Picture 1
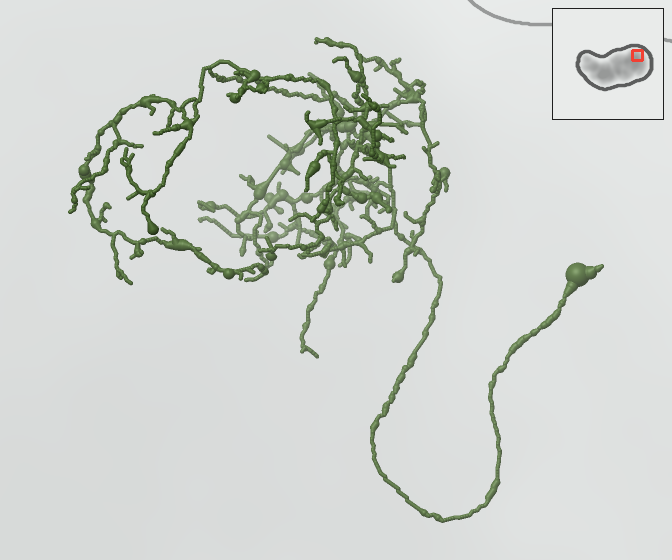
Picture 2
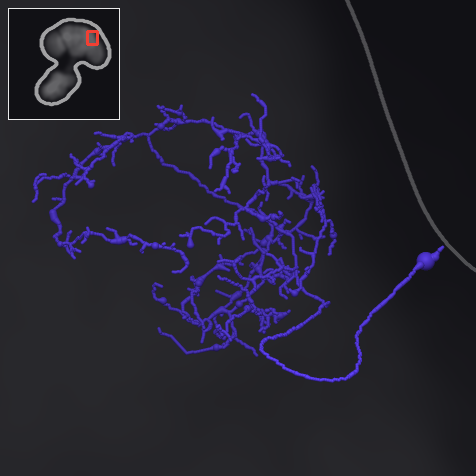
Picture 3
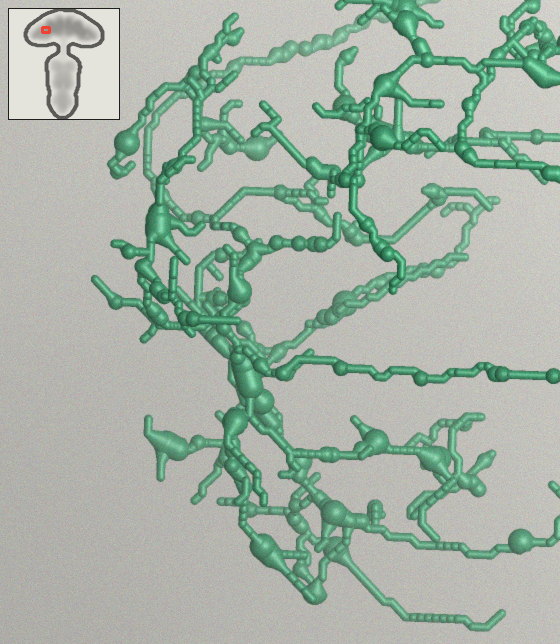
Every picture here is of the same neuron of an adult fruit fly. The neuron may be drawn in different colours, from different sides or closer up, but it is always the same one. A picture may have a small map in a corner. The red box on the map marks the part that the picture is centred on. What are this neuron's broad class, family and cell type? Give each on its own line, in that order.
central-brain intrinsic neuron
hemilineage LHl4_dorsal
CB1509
